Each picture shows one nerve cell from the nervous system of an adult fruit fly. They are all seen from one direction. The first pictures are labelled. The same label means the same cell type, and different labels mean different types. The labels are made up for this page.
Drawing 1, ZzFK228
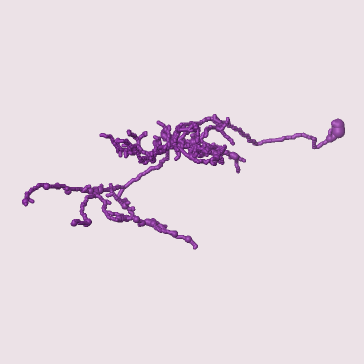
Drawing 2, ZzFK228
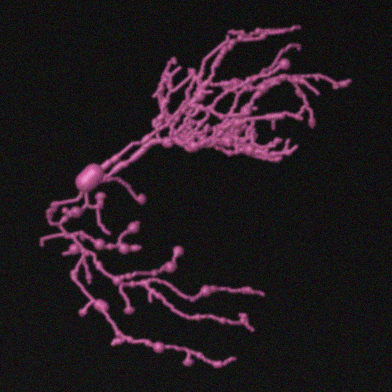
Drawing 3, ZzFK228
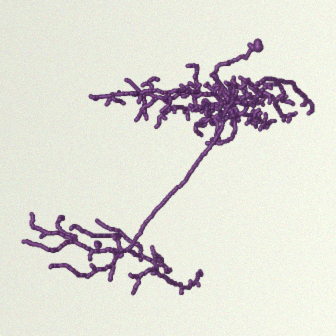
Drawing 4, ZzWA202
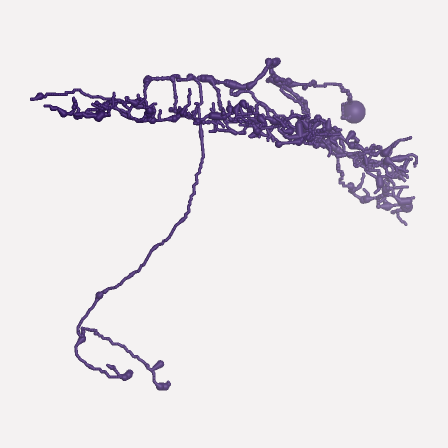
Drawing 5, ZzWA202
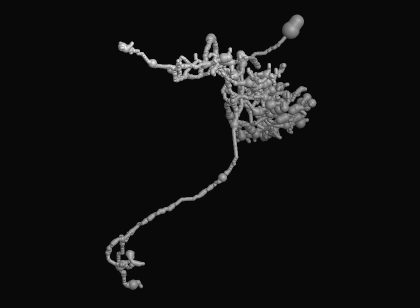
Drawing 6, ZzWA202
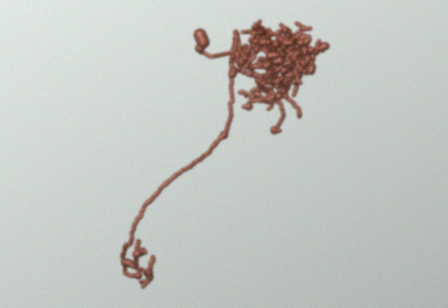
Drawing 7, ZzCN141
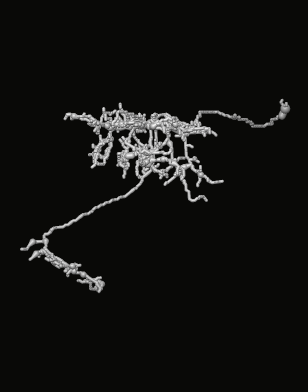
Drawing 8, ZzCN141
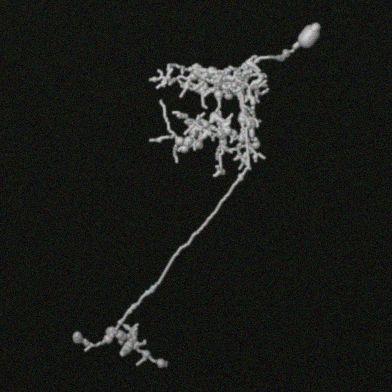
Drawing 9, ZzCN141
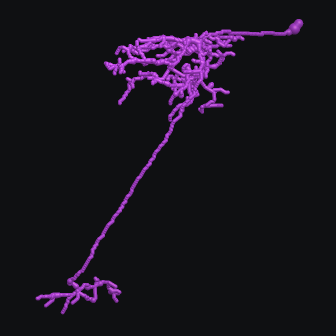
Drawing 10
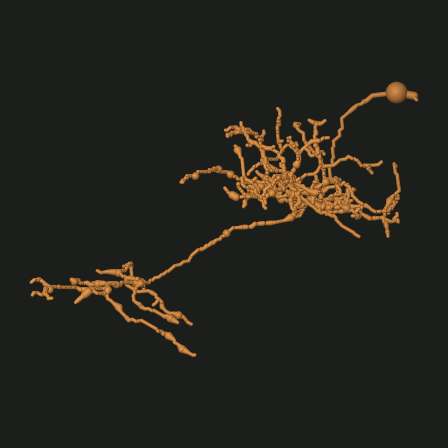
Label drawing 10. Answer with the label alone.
ZzFK228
